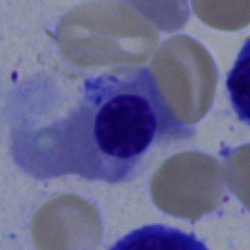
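Erythroblast in a stained human bone marrow smear. The outline is irregular, with the cytoplasm spreading broadly out to the left of the nucleus, which sits off-centre toward the right side of the cell. Its chromatin stains a dense, dark purple. A small, pale round spot lies in the cytoplasm in the left part of the cell.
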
